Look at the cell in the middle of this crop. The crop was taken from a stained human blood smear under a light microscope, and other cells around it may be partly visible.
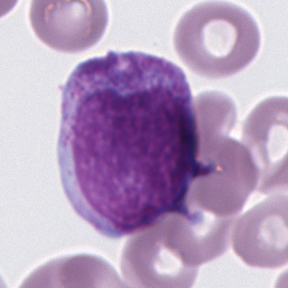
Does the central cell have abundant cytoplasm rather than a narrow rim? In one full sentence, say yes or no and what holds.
No, the cell has scant cytoplasm instead of a broad area.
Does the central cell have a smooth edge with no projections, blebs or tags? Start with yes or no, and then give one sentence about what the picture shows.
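No. A small pointed projection sticks out from the right edge of the cell.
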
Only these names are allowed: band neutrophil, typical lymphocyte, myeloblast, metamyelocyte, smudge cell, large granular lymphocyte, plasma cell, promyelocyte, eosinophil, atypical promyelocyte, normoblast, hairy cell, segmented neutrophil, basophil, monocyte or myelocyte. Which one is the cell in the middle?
atypical promyelocyte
